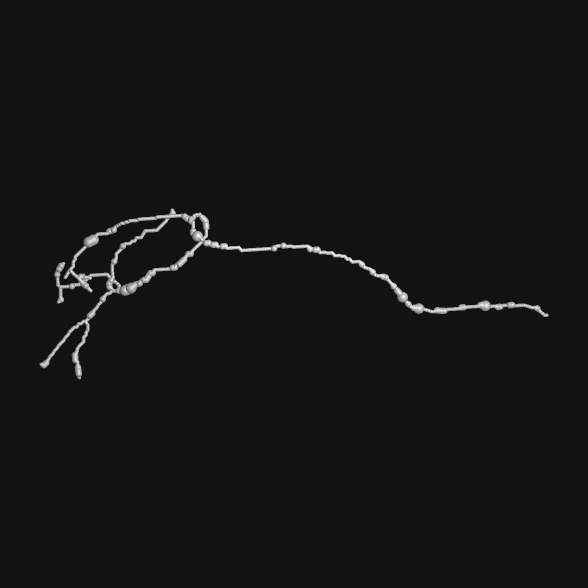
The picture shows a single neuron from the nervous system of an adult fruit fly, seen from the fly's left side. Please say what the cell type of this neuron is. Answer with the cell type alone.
SNta37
